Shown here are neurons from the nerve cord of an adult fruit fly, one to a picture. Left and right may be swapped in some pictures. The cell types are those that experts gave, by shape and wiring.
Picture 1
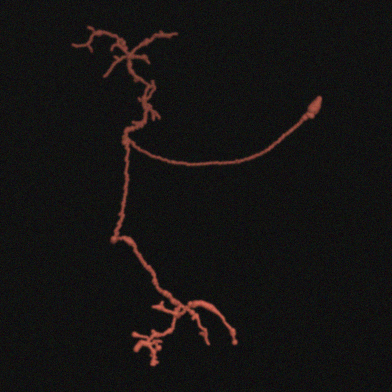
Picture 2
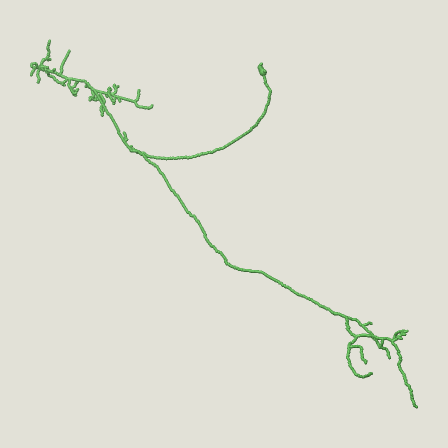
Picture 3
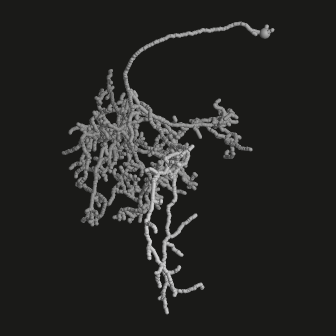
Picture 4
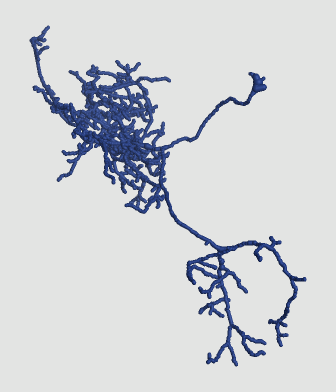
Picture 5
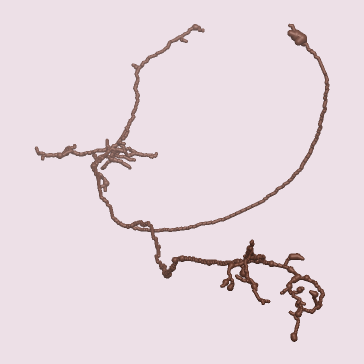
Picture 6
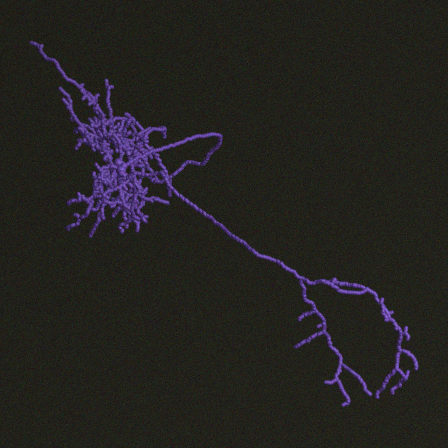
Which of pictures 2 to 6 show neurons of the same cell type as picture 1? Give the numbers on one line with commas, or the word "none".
2, 5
